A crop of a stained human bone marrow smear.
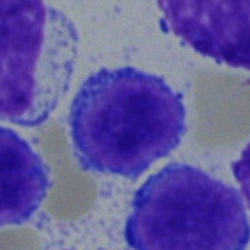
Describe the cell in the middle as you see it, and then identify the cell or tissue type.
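Roughly round in outline, this cell has only a narrow rim of cytoplasm around its nucleus. That cytoplasm stains deep blue. The chromatin is dark purple and evenly spread, without coarse clumps. The cell is a lymphocyte.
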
